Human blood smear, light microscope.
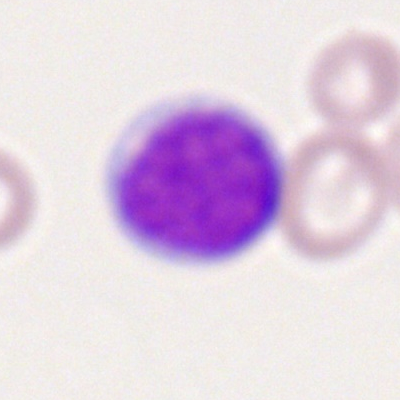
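Lymphocyte, in the middle of a stained human blood smear. First, the outline of the cell is round and smooth. Second, the chromatin is dark purple with faint lighter patches. Third, the cytoplasm is pale blue. Finally, no granules are seen in that cytoplasm.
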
